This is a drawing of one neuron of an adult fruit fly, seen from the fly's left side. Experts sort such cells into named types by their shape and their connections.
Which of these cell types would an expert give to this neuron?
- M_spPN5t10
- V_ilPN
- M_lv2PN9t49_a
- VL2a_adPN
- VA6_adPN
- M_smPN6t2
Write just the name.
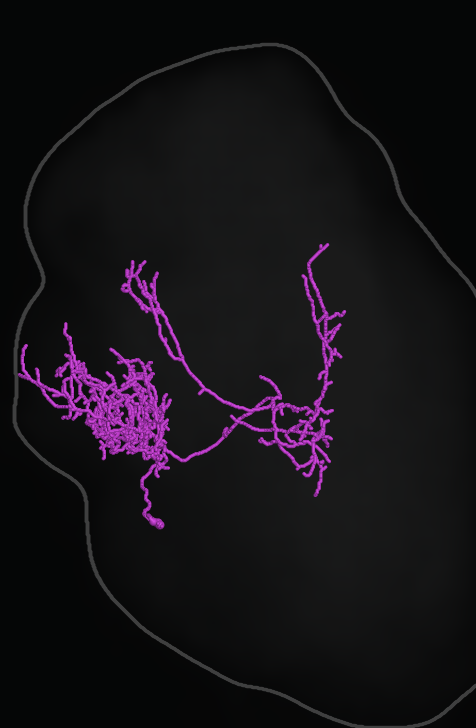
M_lv2PN9t49_a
